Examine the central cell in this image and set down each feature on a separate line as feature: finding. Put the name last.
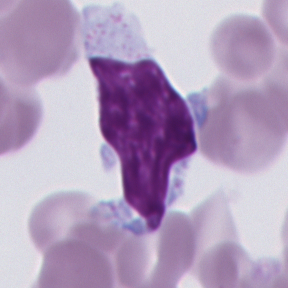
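Nucleus: occupies most of the cell
Nuclear shape: elongated and angular, tapering toward its lower end
Chromatin: dense, deep purple
Cytoplasm: fine reddish-purple granules scattered through it
Identification: large granular lymphocyte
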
